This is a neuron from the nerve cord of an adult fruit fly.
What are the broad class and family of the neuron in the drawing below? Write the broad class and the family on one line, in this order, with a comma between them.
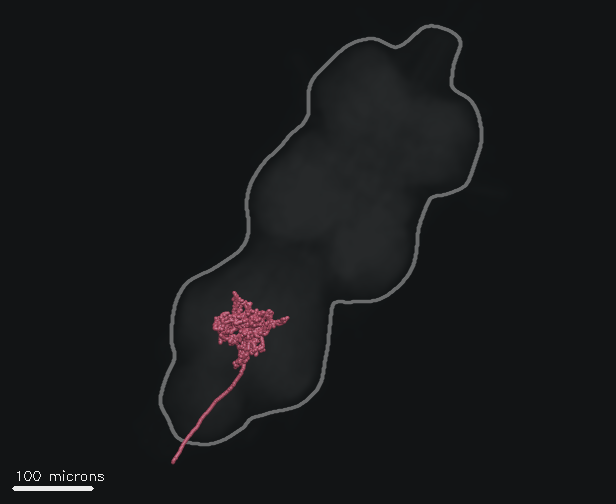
motor neuron of the nerve cord, MNad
